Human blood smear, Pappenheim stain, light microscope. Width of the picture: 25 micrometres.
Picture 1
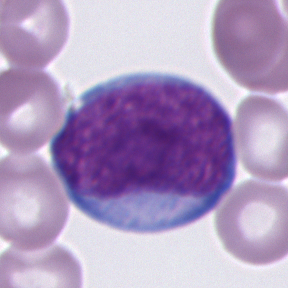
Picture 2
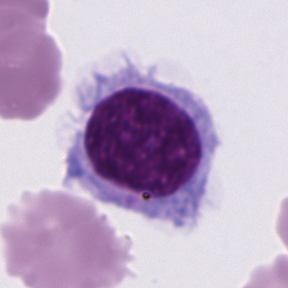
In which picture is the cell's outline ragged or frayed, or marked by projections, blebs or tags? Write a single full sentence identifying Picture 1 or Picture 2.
Picture 2 contains the cell with the rough edge.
